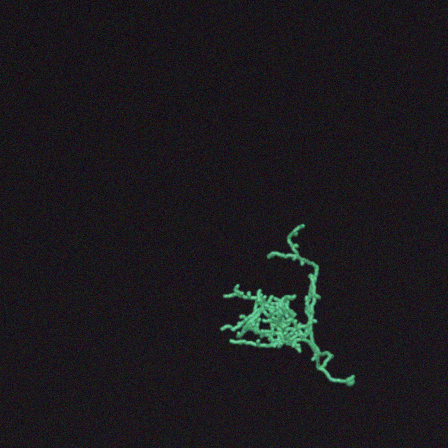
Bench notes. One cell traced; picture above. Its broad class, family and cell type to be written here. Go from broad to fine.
central-brain intrinsic neuron; hemilineage LB19; AMMC014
